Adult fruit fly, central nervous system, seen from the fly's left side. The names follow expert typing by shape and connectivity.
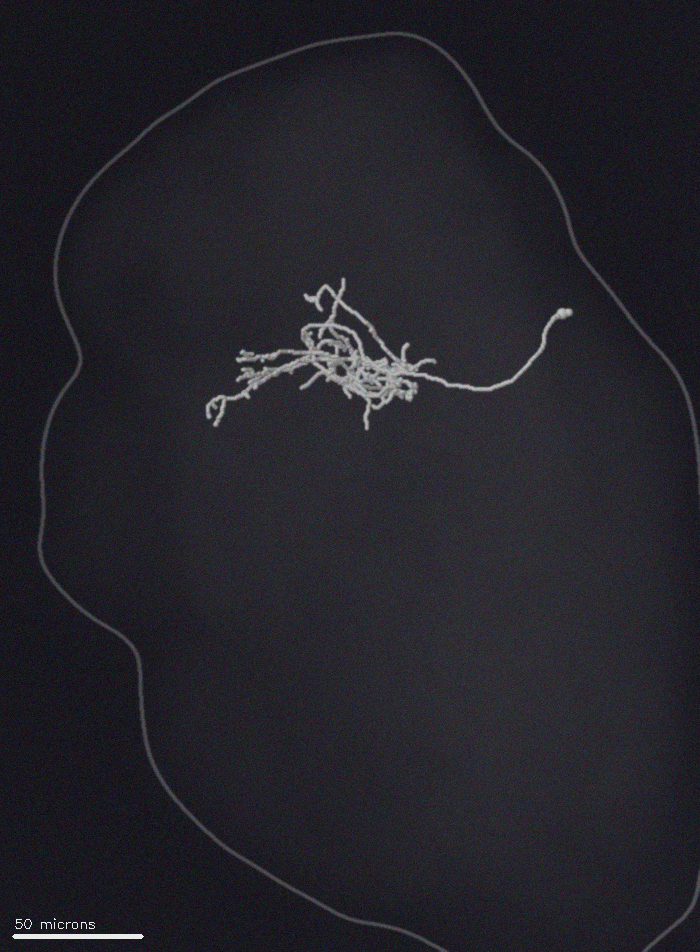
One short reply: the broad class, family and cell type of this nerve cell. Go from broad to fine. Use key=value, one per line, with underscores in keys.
broad_class=central-brain intrinsic neuron
family=hemilineage DL1_ventral
cell_type=CL275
